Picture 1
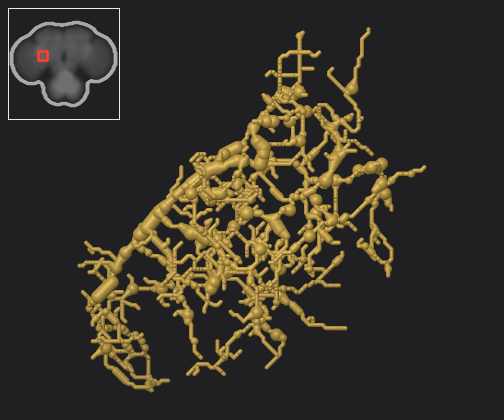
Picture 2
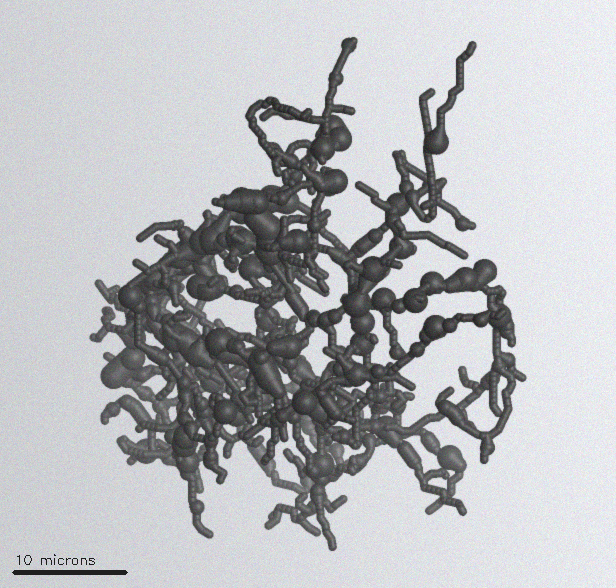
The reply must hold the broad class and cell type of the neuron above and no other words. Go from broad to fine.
central-brain intrinsic neuron; CB1287_b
